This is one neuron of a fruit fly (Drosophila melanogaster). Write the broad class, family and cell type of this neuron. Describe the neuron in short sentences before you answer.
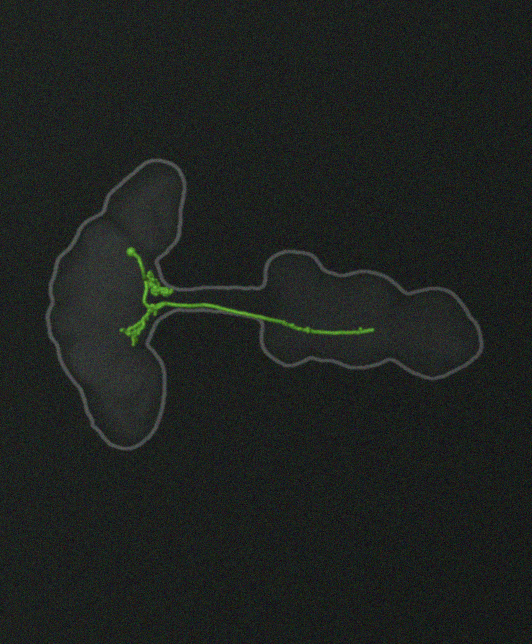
It reaches both the brain and the nerve cord, passing through the neck. Its cell body lies on the left of the picture. Its broad class is descending neuron. The family is hemilineage LB7. The cell type is DNge115.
